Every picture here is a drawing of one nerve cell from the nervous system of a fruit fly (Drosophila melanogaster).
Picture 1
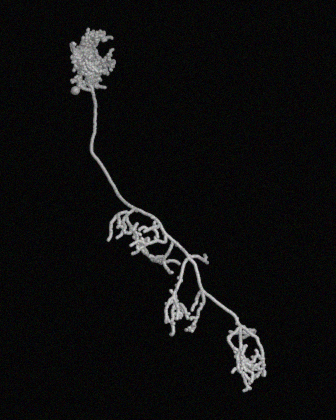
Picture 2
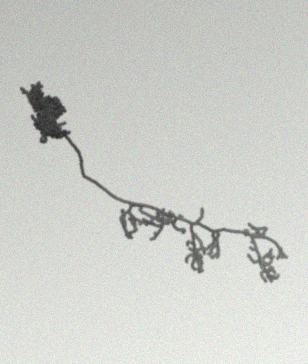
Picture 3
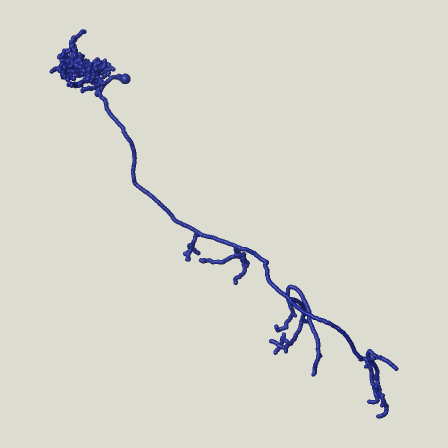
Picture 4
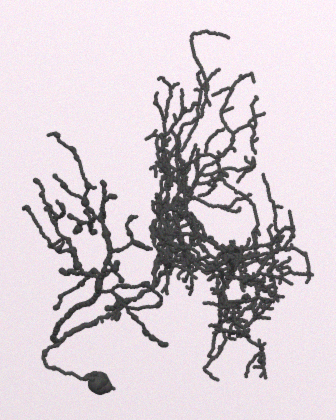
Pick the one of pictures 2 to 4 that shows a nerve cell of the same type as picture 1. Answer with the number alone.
2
